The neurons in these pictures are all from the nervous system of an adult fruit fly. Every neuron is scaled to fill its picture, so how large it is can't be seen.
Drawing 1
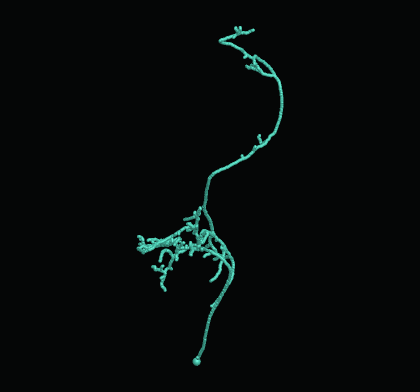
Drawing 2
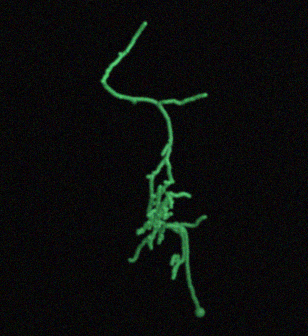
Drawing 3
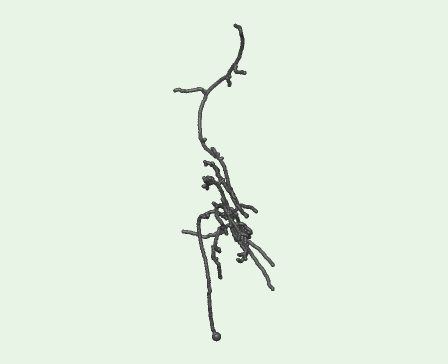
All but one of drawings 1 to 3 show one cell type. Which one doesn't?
1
